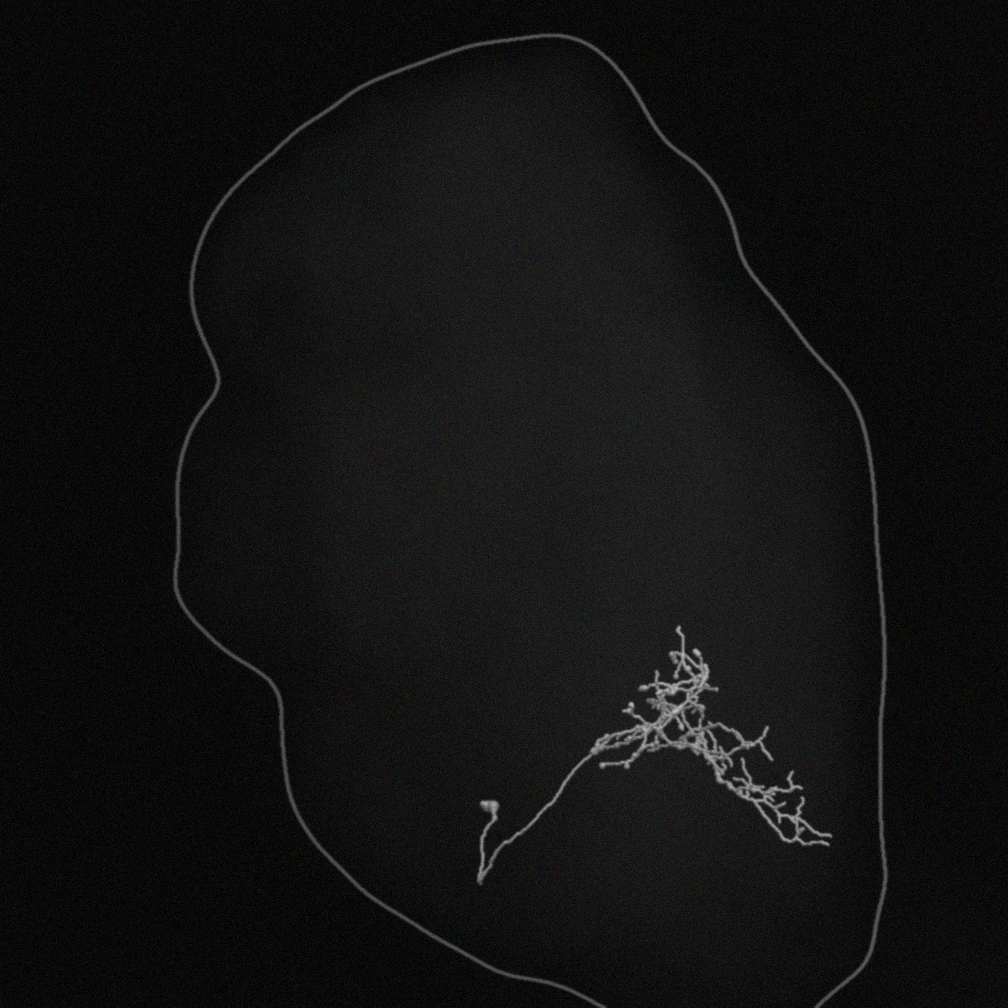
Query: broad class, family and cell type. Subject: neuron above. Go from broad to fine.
central-brain intrinsic neuron; hemilineage MX7; GNG430_a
